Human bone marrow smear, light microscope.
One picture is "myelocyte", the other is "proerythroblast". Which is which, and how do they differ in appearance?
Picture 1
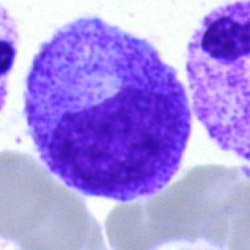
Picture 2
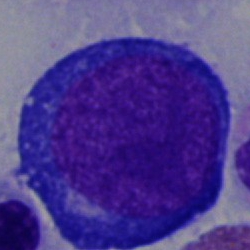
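Picture 1 shows a myelocyte; picture 2 shows a proerythroblast. In the myelocyte the nucleus occupies the lower half of the cell, whereas in the proerythroblast it is displaced toward the upper right, leaving the cytoplasm broadest on the left and lower side. The border of the myelocyte nucleus is indented inward at the upper left, and a pale clear zone of cytoplasm fills that indentation. The proerythroblast also has a paler cytoplasmic zone beside its nucleus, but it lies at the lower left. The cytoplasm of the proerythroblast is deep blue and shows no granules, while the cytoplasm of the myelocyte shows no vacuoles. Red cells lie against the lower edge of the myelocyte, while a darkly stained neighbouring cell occupies the lower left corner of the proerythroblast picture.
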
